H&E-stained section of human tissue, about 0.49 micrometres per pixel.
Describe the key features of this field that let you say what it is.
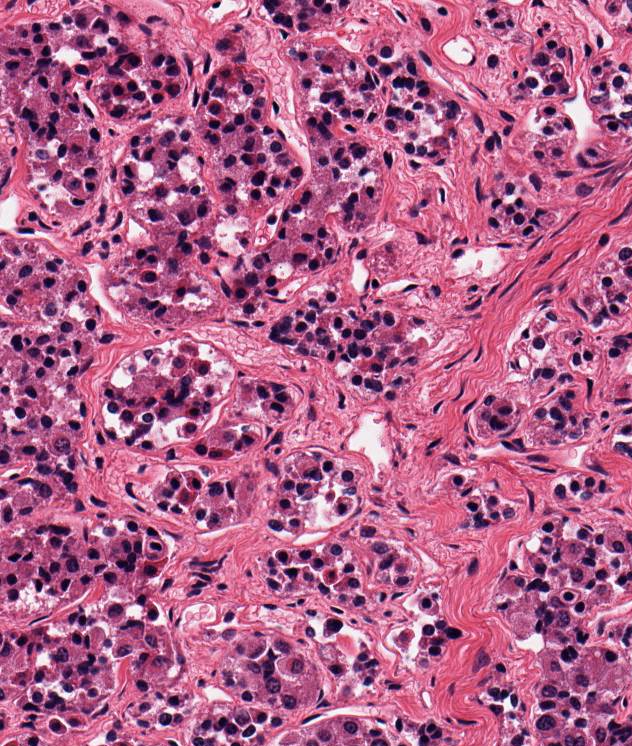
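Pars distalis of the pituitary predominates. Cells sit in rounded nests, divided throughout by bands of fibrous stroma.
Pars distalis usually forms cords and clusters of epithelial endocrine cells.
Nest cytoplasm granular, pink to purple; some cells paler, vacuolated.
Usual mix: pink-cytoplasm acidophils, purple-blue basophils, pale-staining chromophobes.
Thick wavy pink collagen bundles cross the right half; septa carry scattered thin, elongated dark stromal nuclei.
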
